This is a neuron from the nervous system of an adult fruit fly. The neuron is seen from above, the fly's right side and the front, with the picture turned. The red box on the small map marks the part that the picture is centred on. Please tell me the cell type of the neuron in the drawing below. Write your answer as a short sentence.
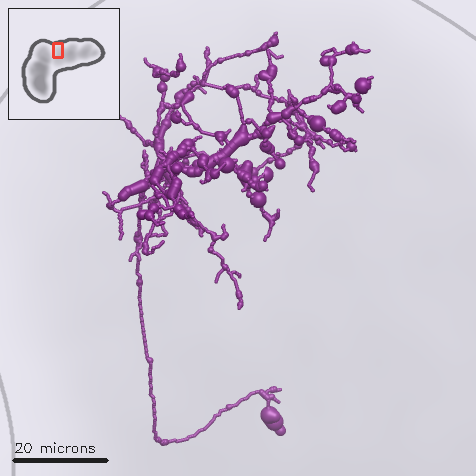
The cell type is IN13B035.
